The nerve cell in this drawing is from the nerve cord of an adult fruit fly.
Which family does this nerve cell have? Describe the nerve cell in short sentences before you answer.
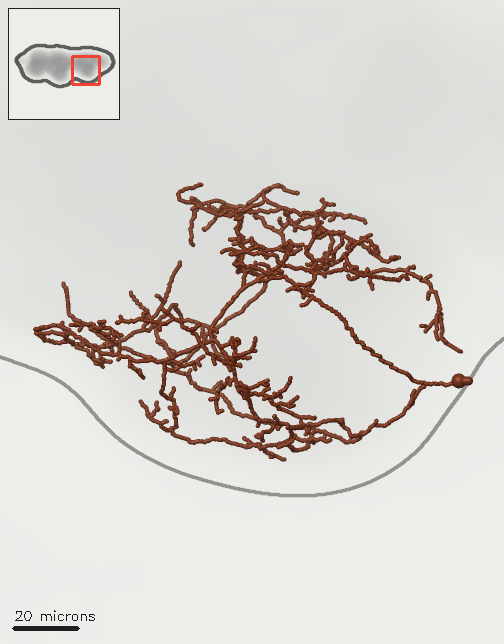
By the scale bar it is about 140 microns wide in this view. Dozens of branch ends can be seen. Its broad class is nerve-cord intrinsic neuron. Its family is hemilineage 04B.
